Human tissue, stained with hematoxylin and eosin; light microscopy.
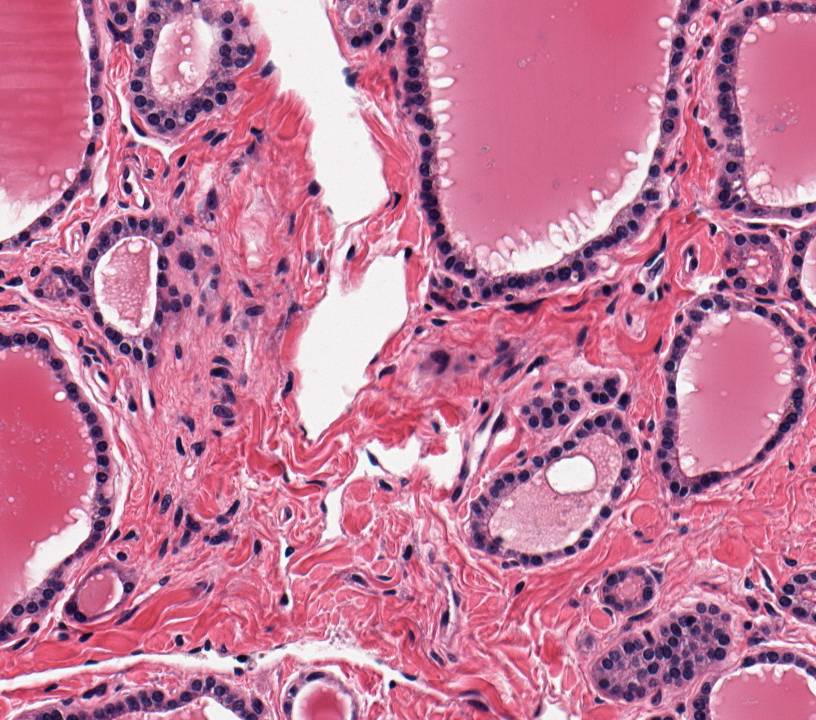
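Thyroid: rounded follicles of varying size in pink fibrous stroma, largest along top and sides. Each is lined by a single layer of cuboidal cells with round, dark nuclei. Small central and left follicles hold paler, finely bubbly material, not dense pink colloid. Lower right: a small follicle crowded with dark nuclei, little lumen visible.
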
